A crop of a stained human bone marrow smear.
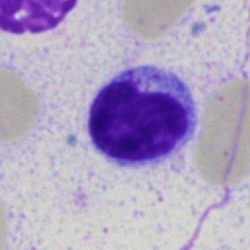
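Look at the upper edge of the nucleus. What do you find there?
A shallow notch, and beside it, at the top of the cell, the cytoplasm is at its widest.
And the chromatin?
It is dense and stains dark purple, in a nucleus that fills most of the cell.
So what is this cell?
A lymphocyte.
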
